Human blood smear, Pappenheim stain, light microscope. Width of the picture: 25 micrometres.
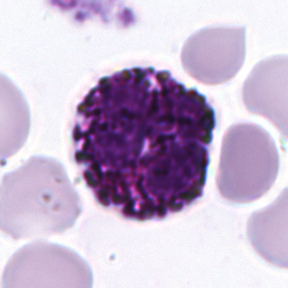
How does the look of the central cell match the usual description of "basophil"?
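At about 13 micrometres across, some 2.25 times as wide as the whole red cell in the picture, this basophil is right in range.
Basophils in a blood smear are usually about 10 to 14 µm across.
The granules fit too: they're coarse, dark purple to nearly black, and crowded over the whole cell.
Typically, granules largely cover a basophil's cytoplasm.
What you can't check is the nucleus, since the granules lie over it and hide its outline.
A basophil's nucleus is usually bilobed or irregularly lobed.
There's also a small pale cleft near the centre.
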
